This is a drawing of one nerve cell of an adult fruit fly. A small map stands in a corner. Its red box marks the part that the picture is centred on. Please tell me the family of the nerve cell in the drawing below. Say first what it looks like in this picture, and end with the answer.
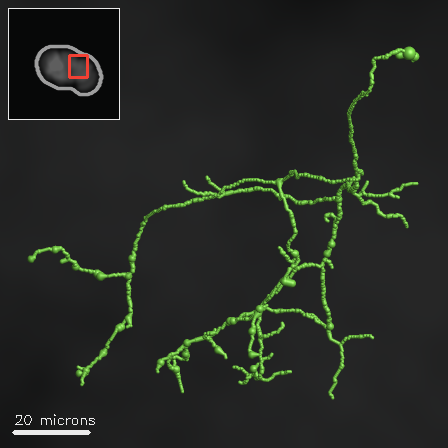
The cell body can be seen at the upper right of the picture. From left to right in the picture it spans about 100 microns. The picture shows dozens of branch ends. Its broad class is central-brain intrinsic neuron. Its family is hemilineage SMPad2.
